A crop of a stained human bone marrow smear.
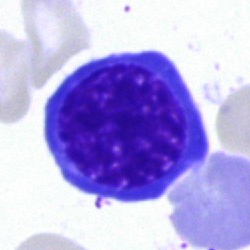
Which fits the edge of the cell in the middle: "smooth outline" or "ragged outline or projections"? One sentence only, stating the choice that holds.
The edge of the cell is smooth and even.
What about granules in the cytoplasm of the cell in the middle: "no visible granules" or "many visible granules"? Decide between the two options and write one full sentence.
In the cytoplasm of this cell, no granules are visible.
